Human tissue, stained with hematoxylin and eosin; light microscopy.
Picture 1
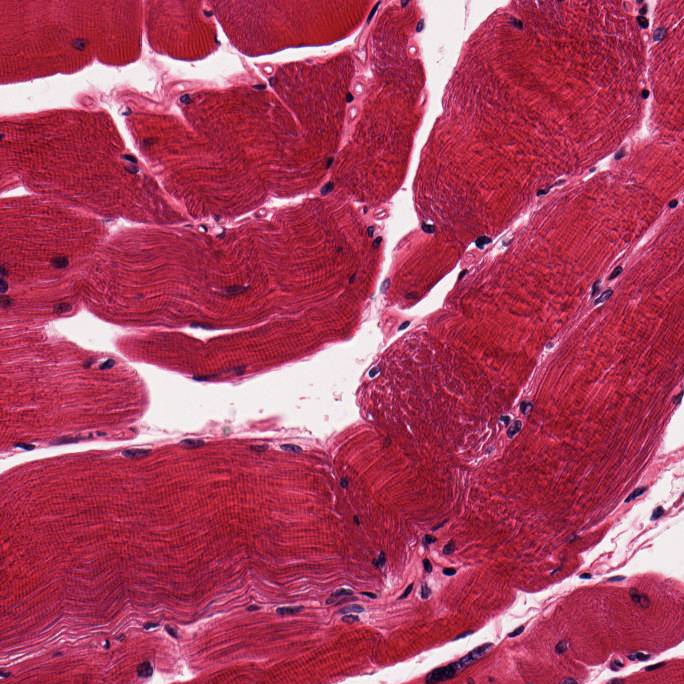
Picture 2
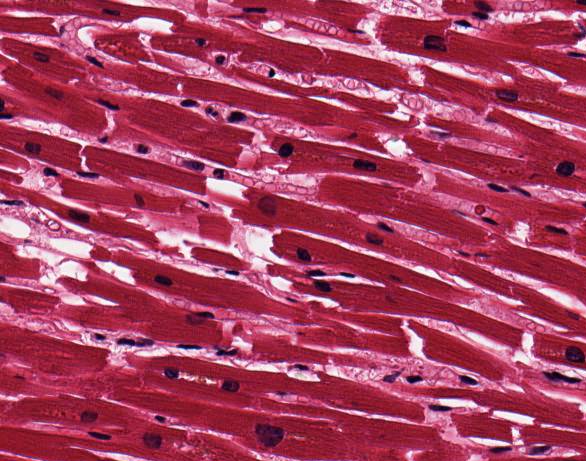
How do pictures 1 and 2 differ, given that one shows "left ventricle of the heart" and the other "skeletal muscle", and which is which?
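Skeletal muscle is shown in picture 1, and left ventricle of the heart in picture 2. In picture 1 the dark, flattened nuclei lie at the edges of the fibres; in picture 2 the oval nuclei lie centrally within the fibres.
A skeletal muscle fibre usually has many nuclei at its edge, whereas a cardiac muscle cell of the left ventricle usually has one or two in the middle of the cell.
Picture 2 mostly shows one or two nuclei per fibre segment, not long rows of many nuclei. Some of its fibres branch and join neighbouring fibres.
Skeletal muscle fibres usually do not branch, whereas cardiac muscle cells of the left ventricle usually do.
Fine transverse cross-striations are visible along the fibres of picture 1.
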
